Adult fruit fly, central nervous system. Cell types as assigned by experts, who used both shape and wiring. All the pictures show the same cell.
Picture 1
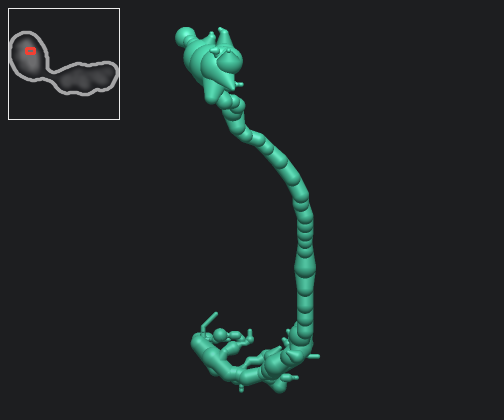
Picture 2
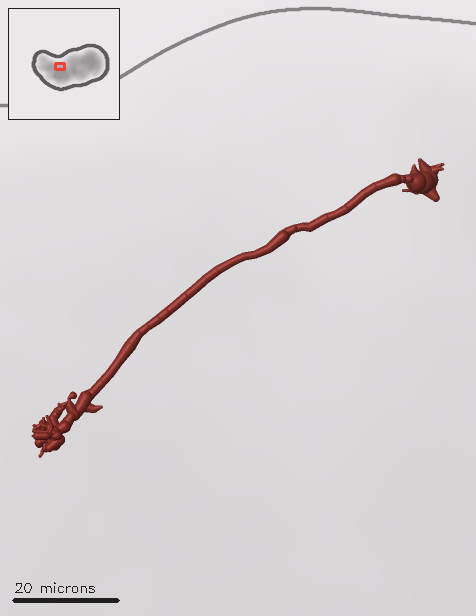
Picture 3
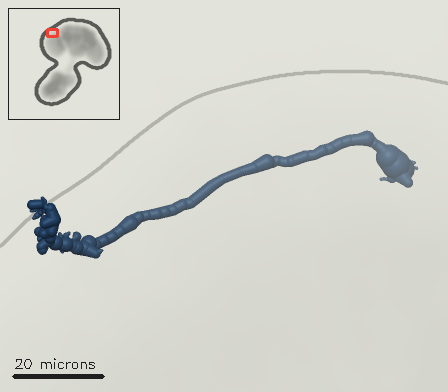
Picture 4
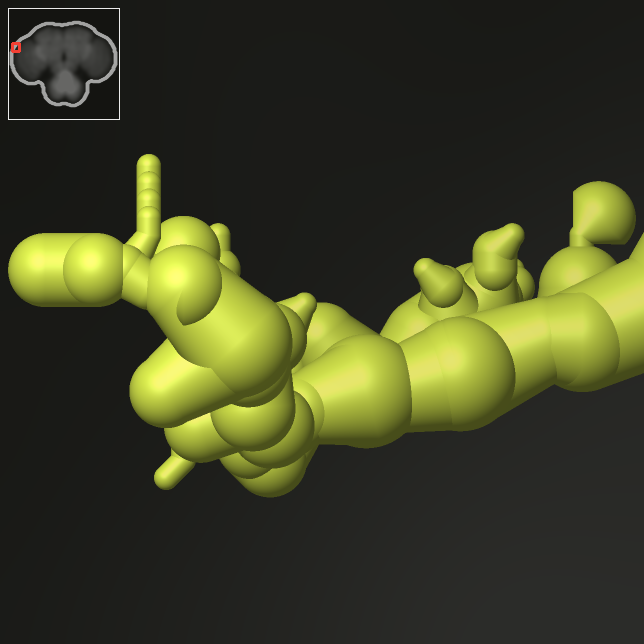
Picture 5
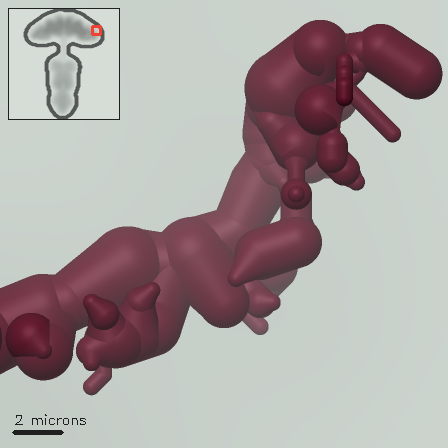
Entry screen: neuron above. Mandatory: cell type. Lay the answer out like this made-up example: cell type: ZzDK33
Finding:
cell type: L2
